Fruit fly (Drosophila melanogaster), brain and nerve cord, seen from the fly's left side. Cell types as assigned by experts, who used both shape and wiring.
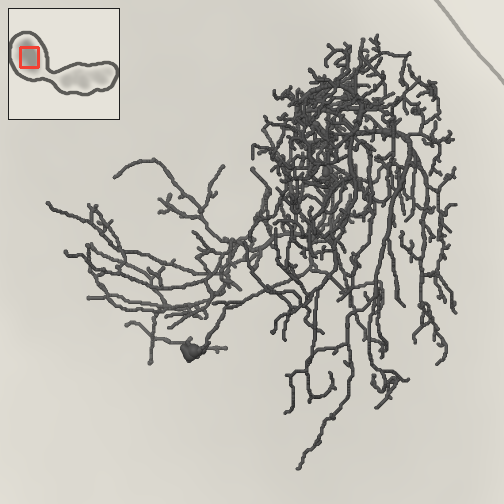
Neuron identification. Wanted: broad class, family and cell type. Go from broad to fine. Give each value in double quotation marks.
"visual projection neuron", "LoVP", "LoVP53"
